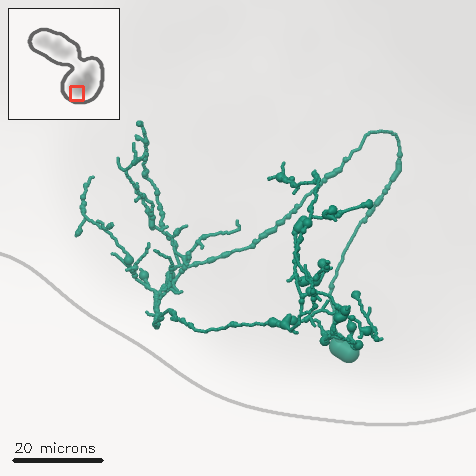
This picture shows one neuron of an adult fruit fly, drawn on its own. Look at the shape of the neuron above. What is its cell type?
CB2744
